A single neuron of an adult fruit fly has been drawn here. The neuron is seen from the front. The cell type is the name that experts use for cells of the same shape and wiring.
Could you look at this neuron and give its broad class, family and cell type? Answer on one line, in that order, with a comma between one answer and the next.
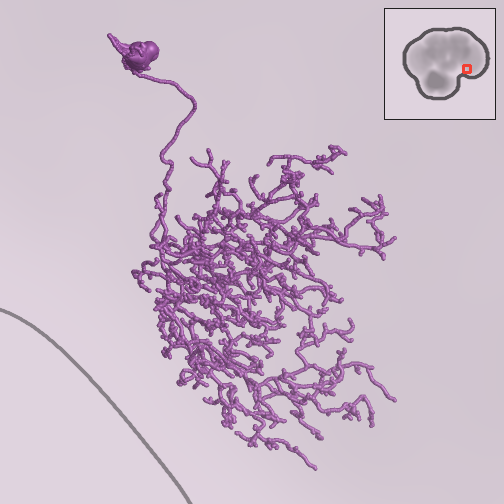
optic-lobe intrinsic neuron, Pm, Pm5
